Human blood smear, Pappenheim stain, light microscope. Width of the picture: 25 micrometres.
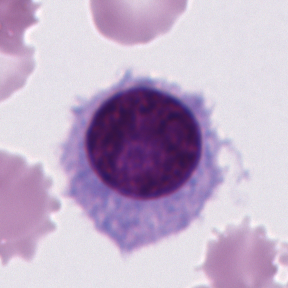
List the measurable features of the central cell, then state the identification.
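First thing I notice is the outline: ragged, not smooth. The cell comes to about 15 micrometres across. Inside, the nucleus is round, about 10 micrometres across, and its edge is smooth, with no notches or lobes. It takes up about 50% of the cell's area and lies toward the top of the cell. The cytoplasm is pale greyish blue, and a rim of it surrounds the nucleus on every side. What we have is a hairy cell.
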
